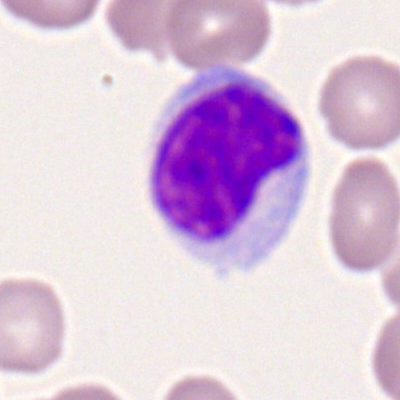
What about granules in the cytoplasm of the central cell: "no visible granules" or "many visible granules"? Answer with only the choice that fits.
No visible granules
